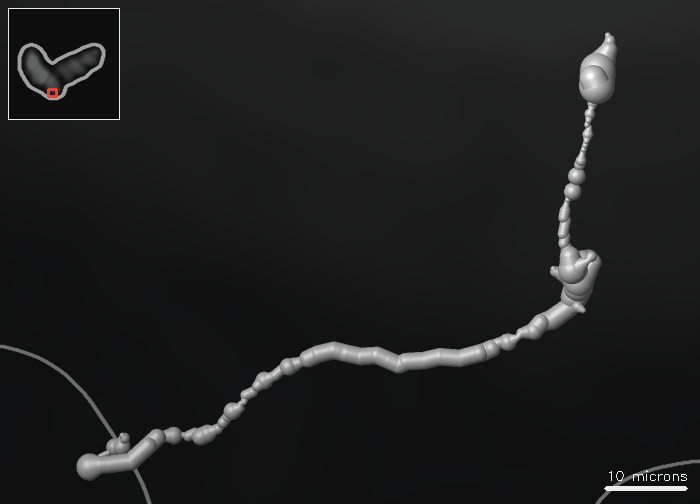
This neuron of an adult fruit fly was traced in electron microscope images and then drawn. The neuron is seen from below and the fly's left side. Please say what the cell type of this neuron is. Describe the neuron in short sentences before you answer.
From left to right in the picture it spans about 65 microns. There are a dozen or fewer branch ends. This is an optic-lobe intrinsic neuron. The cell type is L1.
